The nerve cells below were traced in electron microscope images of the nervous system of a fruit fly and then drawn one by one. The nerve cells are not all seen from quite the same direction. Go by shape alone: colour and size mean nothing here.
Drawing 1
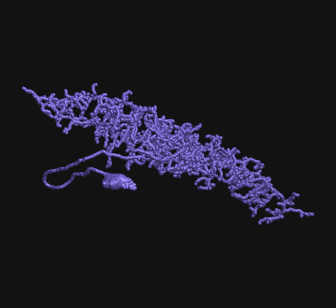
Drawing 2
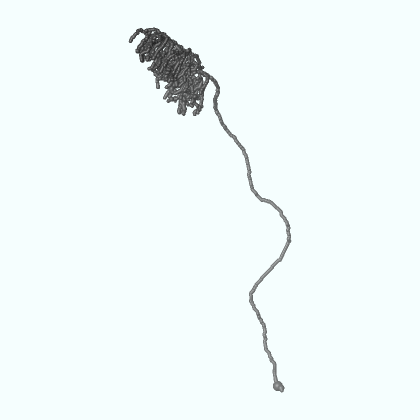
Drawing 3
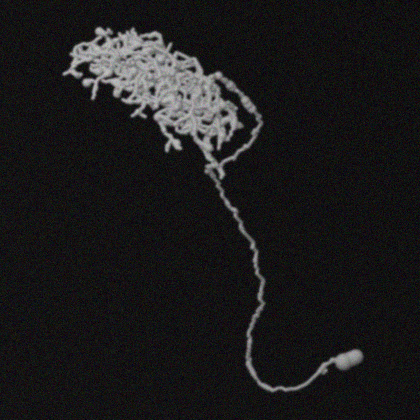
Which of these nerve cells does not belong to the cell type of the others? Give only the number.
1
